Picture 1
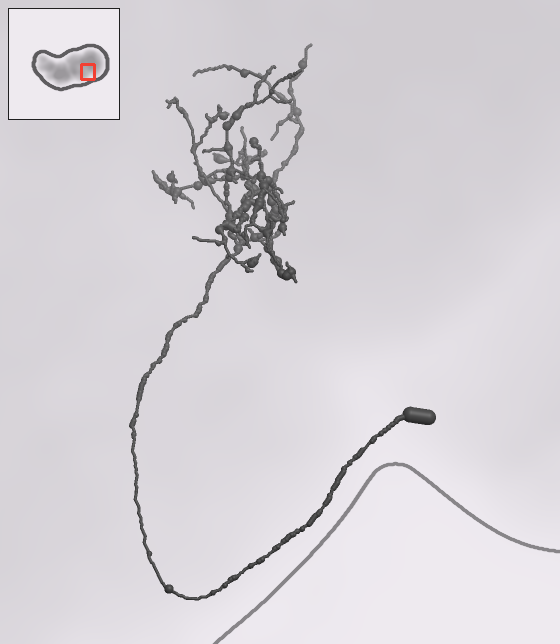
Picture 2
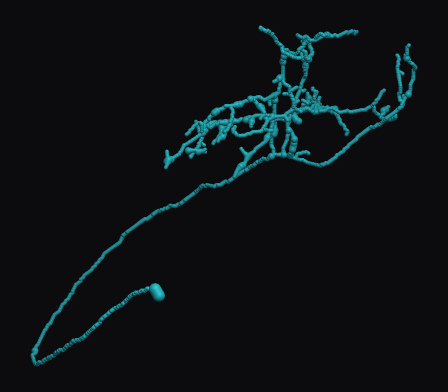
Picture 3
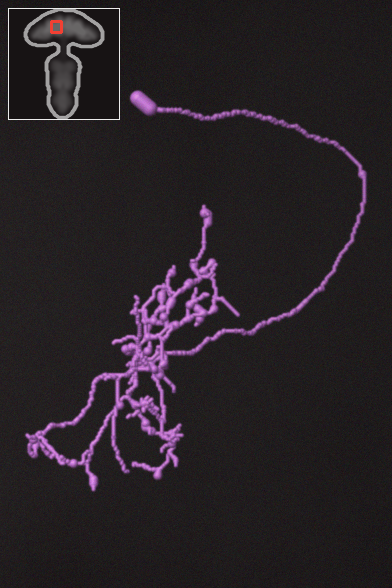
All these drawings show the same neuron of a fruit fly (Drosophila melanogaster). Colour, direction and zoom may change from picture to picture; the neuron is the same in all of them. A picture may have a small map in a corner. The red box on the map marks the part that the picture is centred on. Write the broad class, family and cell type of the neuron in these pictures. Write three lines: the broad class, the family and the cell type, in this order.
central-brain intrinsic neuron
hemilineage MD3
CB0986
